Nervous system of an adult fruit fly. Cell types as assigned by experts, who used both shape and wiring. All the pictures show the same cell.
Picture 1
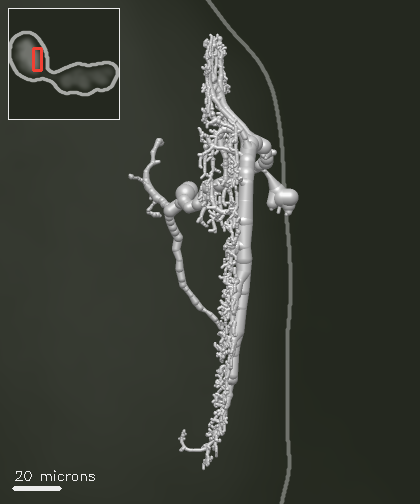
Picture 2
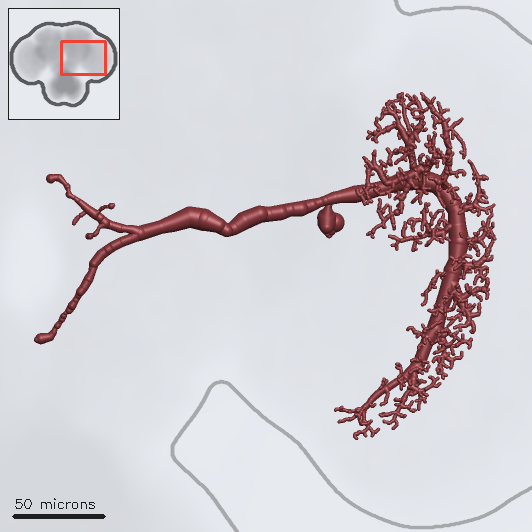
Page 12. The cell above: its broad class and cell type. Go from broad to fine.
visual projection neuron; VS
